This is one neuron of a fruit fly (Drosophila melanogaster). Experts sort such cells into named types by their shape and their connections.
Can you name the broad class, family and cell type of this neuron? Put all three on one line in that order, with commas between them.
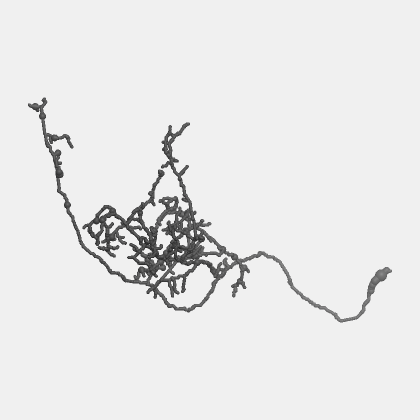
central-brain intrinsic neuron, hemilineage DM4_dorsal, SMP408_a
